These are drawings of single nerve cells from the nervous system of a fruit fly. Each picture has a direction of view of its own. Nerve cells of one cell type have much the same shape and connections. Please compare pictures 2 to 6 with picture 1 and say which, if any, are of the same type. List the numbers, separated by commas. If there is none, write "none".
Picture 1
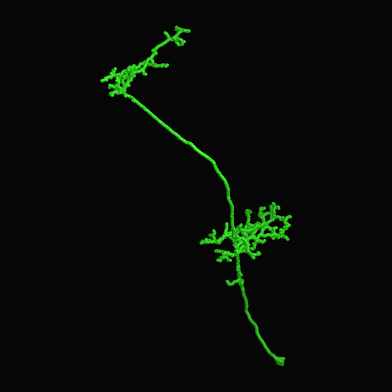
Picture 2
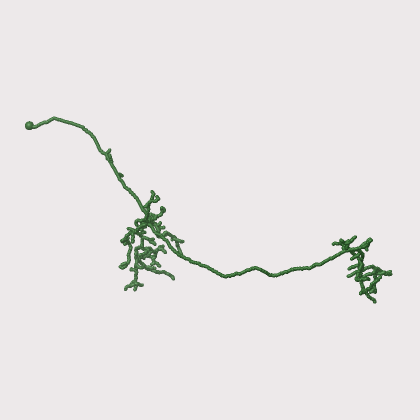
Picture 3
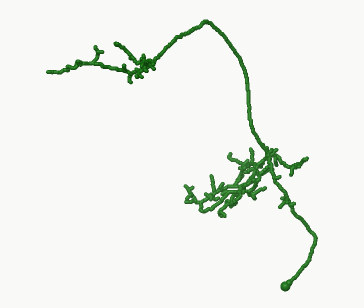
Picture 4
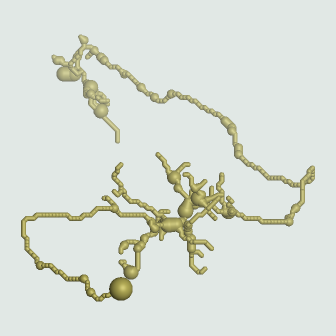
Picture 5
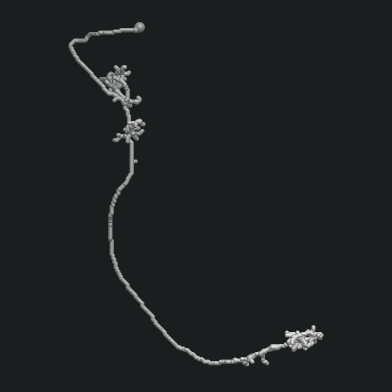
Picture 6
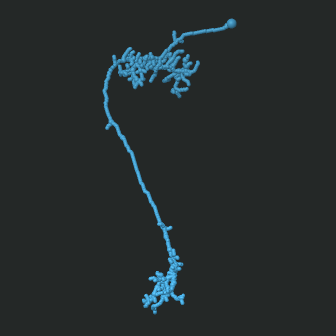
2, 3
